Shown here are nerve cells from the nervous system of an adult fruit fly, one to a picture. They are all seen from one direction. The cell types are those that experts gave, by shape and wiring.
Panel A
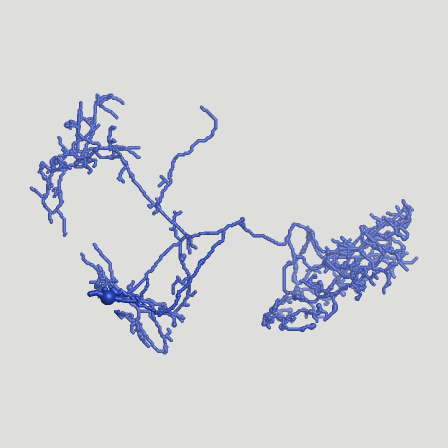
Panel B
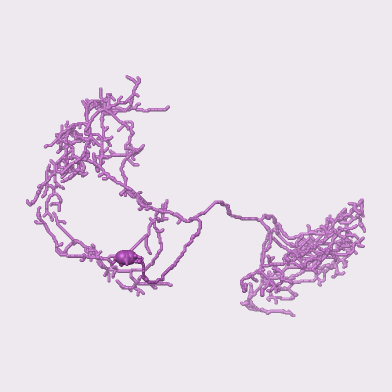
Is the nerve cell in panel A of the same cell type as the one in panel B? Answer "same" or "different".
same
